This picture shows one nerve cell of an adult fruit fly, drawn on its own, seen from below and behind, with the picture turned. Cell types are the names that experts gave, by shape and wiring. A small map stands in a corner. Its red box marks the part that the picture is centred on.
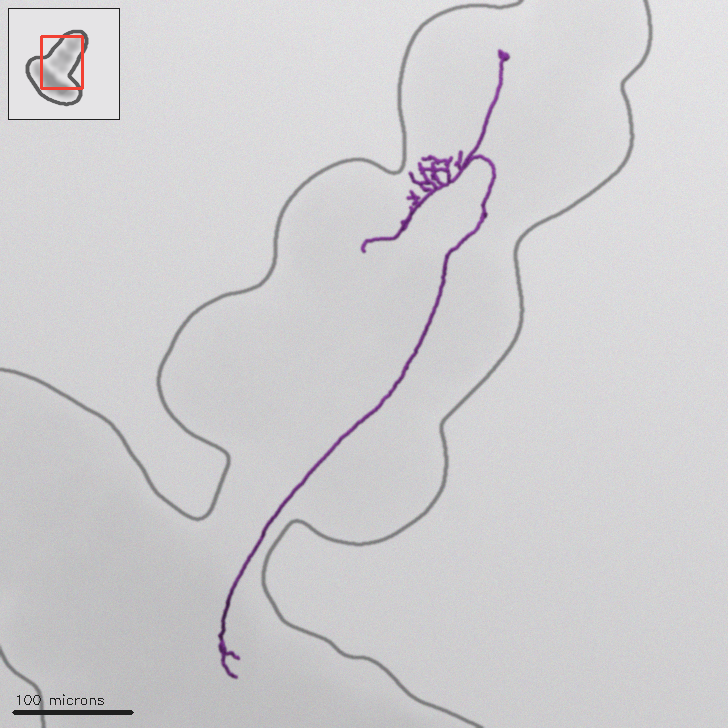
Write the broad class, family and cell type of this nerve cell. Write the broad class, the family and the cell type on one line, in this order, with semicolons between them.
ascending neuron; hemilineage 07B; AN07B089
